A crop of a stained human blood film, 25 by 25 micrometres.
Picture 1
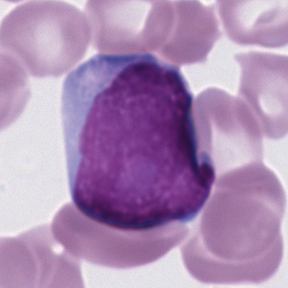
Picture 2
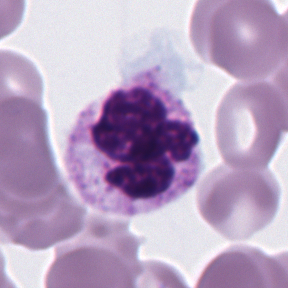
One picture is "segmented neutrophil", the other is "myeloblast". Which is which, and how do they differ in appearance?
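To my eye, the first picture is the myeloblast and the second the segmented neutrophil. The cytoplasm is where they part most clearly: pale blue in the myeloblast, pale pink in the segmented neutrophil, where it surrounds the nucleus on all sides.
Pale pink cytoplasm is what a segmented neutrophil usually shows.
Granules differ as well; I find none in the myeloblast, while fine purple granules are scattered all through the neutrophil's cytoplasm.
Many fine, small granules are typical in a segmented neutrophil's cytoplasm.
The outlines don't match either: the myeloblast's is angular, with straight stretches where it meets neighbouring red cells, and red cells press against its right edge, whereas the neutrophil's is round and smooth. In the segmented neutrophil, the nucleus is divided into several lobes clustered together, its chromatin is dark purple and coarsely clumped, and I see no nucleoli.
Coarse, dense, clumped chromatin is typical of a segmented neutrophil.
I also see no vacuoles in the myeloblast's cytoplasm.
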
